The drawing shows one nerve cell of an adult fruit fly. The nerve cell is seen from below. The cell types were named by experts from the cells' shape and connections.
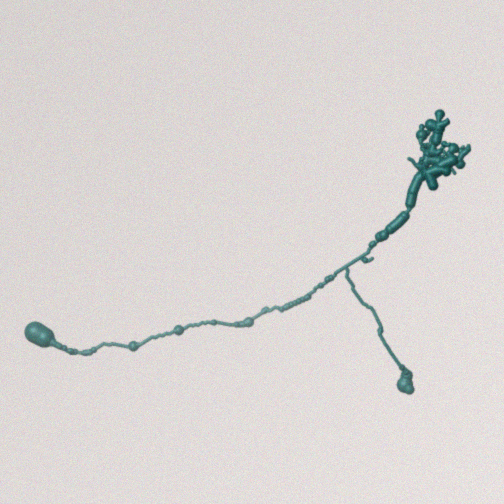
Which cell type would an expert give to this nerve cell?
TuBu06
